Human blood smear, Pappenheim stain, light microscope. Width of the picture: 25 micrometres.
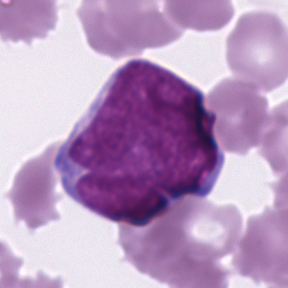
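Myeloblast, nucleated cell at centre. Cell about 15 micrometres across; nucleus about 80% of cell area. Cleft cuts into nucleus on its lower-left side. Chromatin finely granular, evenly spread through the nucleus. Cytoplasm pale blue, only a thin rim around the nucleus.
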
